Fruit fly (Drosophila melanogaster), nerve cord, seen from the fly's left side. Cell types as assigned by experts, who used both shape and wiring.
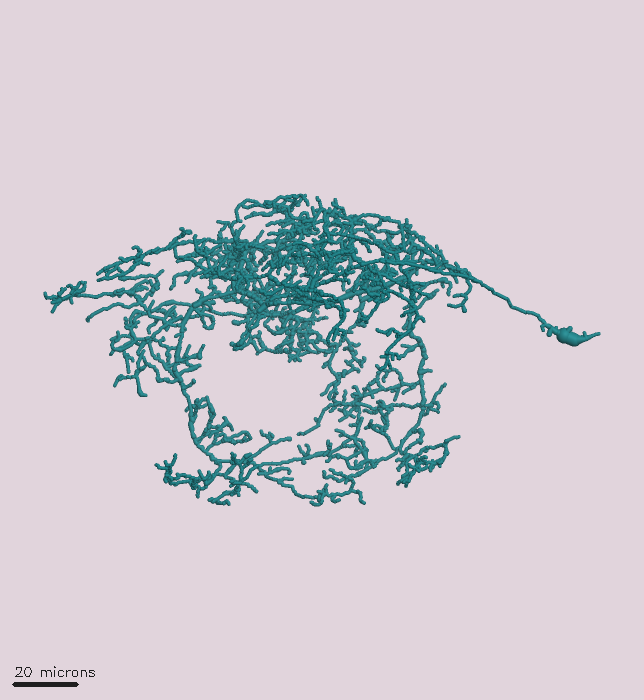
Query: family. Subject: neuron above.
hemilineage 21A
